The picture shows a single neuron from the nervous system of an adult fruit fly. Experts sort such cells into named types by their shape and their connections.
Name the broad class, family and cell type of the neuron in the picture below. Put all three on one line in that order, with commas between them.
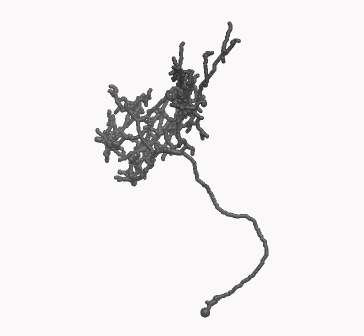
central-brain intrinsic neuron, hemilineage LHa2, LHAV2k11_a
